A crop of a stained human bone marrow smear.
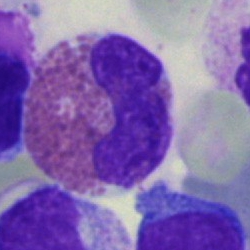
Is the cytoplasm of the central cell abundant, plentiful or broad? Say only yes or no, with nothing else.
Yes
